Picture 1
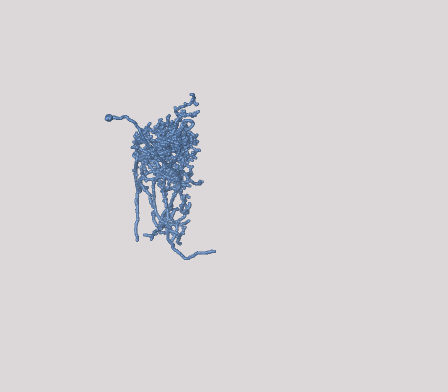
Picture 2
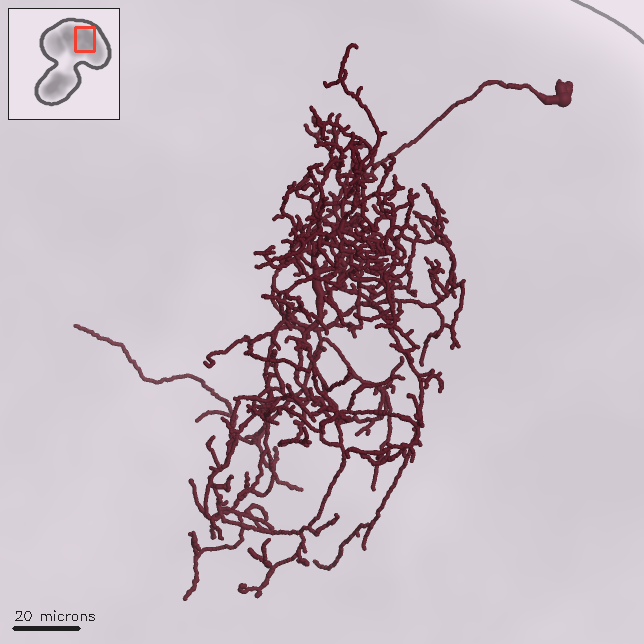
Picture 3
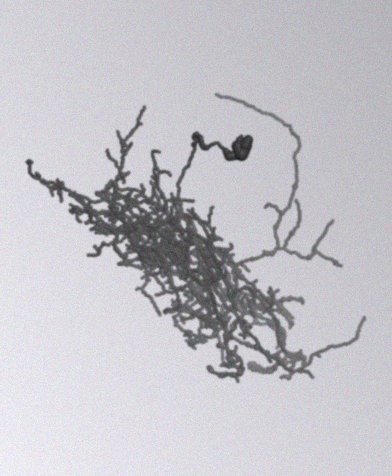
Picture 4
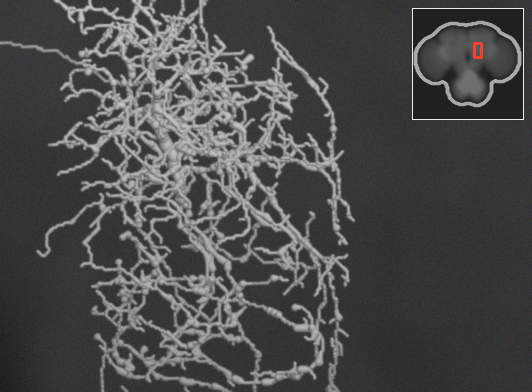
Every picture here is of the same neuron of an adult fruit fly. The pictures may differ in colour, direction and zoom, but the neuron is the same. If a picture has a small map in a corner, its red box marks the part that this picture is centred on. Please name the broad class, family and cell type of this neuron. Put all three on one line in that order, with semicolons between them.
central-brain intrinsic neuron; hemilineage AOTUv1_ventral; LAL010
